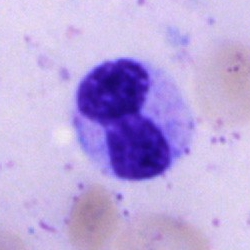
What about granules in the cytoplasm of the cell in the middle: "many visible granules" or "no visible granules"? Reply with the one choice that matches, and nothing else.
No visible granules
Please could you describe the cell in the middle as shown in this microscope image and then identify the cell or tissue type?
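The outline of this cell is round to slightly oval and smooth. Its chromatin is dense and stains dark purple. Pale lilac-blue cytoplasm shows most at the upper right and lower left of the nucleus, with no clear vacuoles. This is a band neutrophil.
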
